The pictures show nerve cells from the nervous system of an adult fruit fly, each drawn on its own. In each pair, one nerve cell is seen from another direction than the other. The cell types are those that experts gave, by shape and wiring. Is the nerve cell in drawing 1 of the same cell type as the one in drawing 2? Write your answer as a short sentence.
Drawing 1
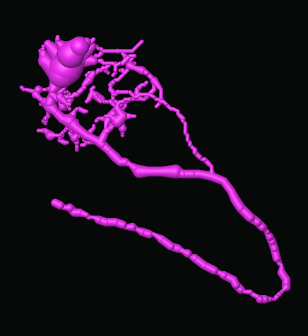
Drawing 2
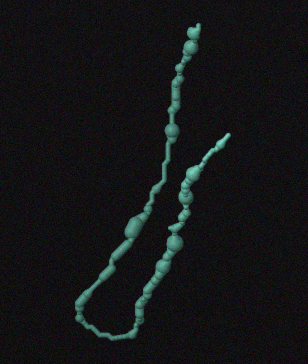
They are of different cell types.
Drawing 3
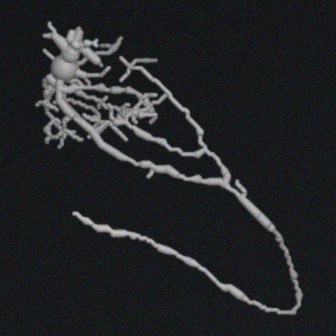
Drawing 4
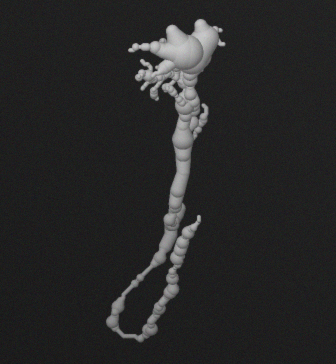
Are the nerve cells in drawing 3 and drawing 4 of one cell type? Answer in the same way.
They are of the same cell type.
